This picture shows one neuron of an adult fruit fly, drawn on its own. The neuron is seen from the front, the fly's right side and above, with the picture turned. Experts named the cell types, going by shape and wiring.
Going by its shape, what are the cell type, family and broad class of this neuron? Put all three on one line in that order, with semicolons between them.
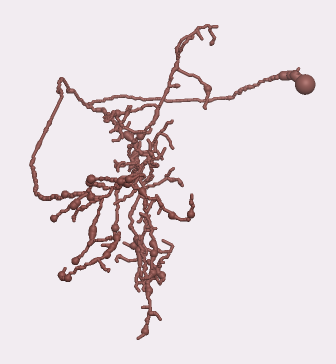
LHPV2c5; hemilineage VLPp&l1_anterior; central-brain intrinsic neuron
